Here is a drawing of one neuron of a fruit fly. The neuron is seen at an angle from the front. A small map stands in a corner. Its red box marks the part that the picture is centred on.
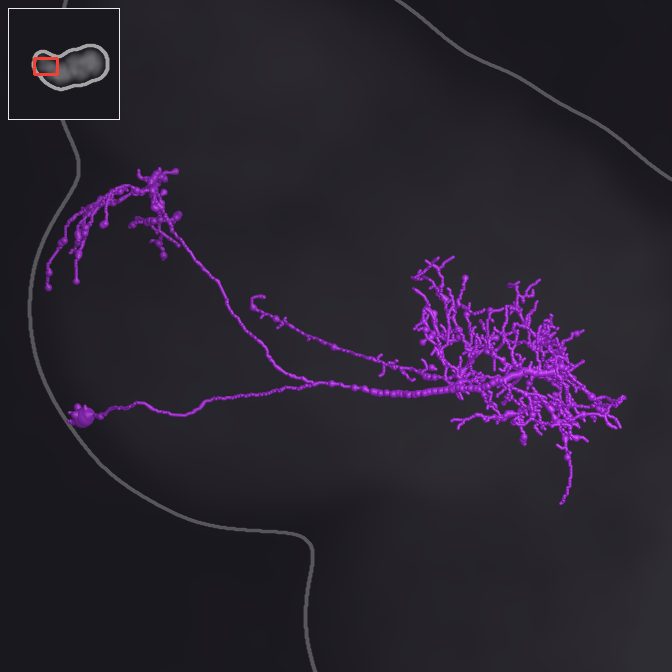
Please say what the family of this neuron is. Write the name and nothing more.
hemilineage 08A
